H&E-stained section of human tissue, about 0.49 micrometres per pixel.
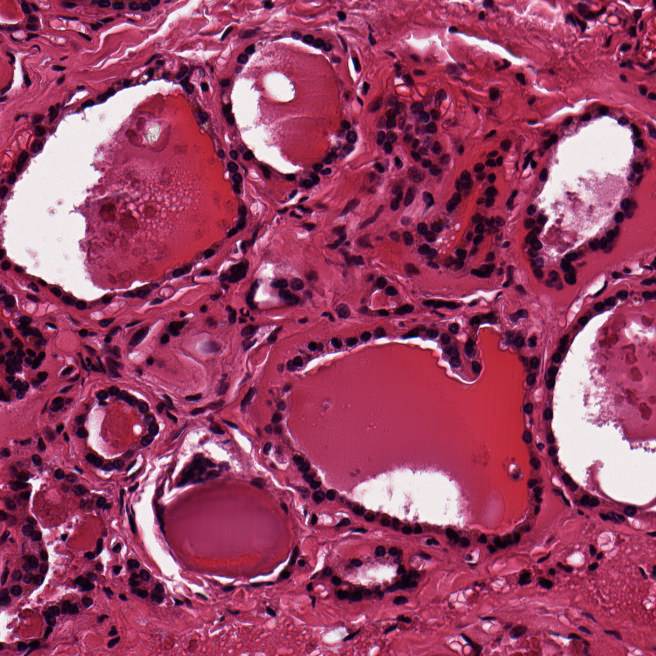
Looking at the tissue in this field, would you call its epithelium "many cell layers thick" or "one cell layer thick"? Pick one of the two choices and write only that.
One cell layer thick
